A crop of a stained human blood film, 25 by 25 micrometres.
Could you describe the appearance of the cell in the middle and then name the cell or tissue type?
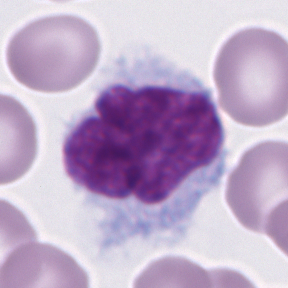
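Around its edge, the cell border is ragged and frayed, ending in fine wispy margins. Its nucleus is folded into several broad lobes that remain joined by wide bridges, and no nucleoli can be seen. In the cytoplasm there is only a faint fine stippling, without coarse coloured granules. This is a hairy cell.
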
